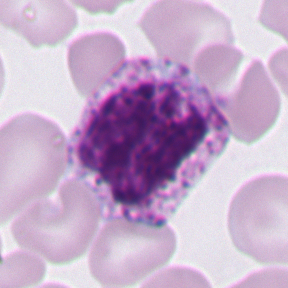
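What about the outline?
Roughly rounded, but slightly irregular and angular.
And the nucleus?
A large irregular mass filling most of the cell, with no nucleolus in sight.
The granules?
Coarse, dark purple, scattered through the cytoplasm.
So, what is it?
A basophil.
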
